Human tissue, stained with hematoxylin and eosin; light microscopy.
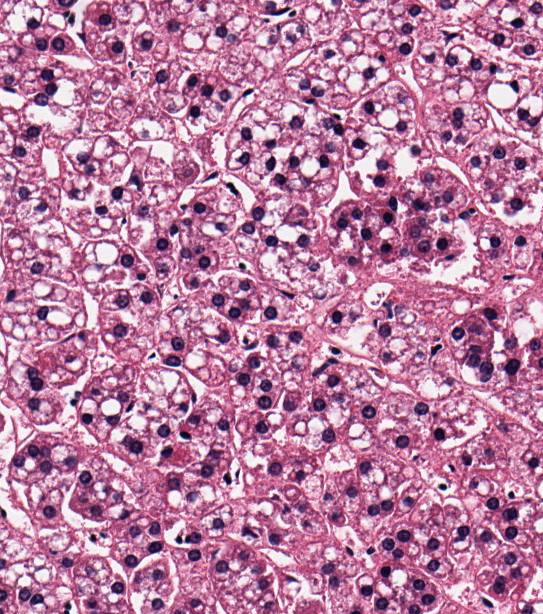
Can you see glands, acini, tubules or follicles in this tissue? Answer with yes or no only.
No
